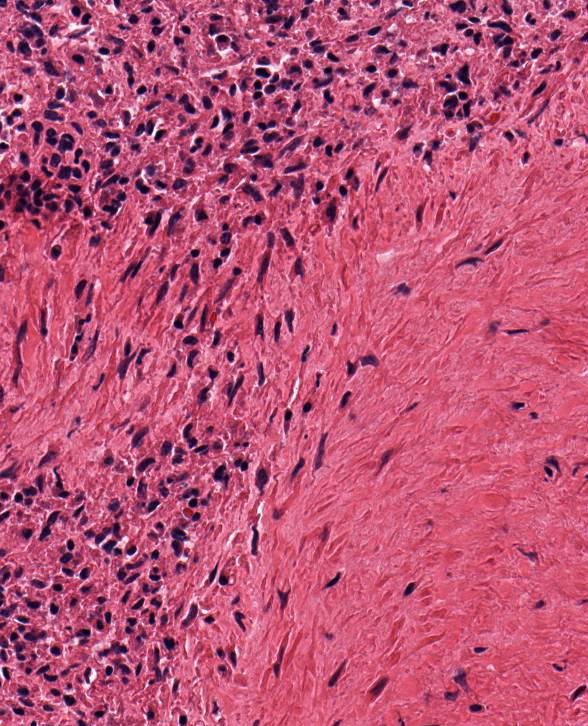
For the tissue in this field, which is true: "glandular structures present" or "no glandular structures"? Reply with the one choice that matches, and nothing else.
No glandular structures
